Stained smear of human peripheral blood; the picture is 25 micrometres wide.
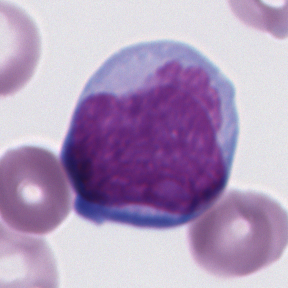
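Myeloblast: the cell in the middle of the field. Notice first how the nucleus fills most of the cell, leaving a modest rim of cytoplasm. Look closely at the chromatin; it is fine and lacy, with no coarse dark clumps. The cytoplasm is pale blue-grey, though along the lower left edge of the cell it turns a deeper blue.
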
